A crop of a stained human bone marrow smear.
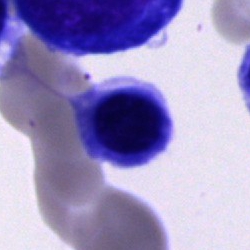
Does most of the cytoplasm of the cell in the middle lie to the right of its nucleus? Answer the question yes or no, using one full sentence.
No, most of its cytoplasm is found to the left of its nucleus.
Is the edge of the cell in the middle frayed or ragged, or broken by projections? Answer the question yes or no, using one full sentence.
No, the outline of this cell is smooth and free of projections.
